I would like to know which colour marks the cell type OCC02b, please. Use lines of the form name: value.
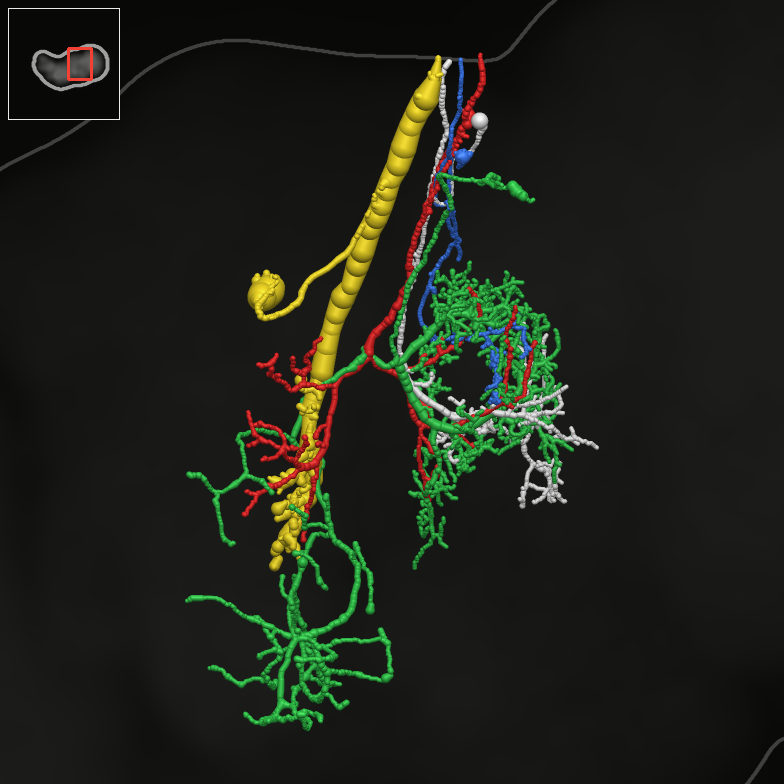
colour: blue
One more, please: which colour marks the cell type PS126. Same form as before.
colour: green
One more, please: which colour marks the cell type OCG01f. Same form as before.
colour: yellow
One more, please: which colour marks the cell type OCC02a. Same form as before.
colour: white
